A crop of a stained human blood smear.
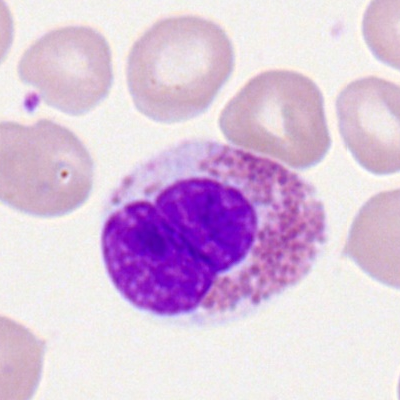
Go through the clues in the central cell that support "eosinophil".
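Looking at the central cell, I see an eosinophil whose nucleus sits toward the left. Its chromatin is dark purple and coarsely clumped.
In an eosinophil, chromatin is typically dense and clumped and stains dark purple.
So that part matches. Then the cytoplasm: many coarse pink-orange granules, packed most tightly on the right side.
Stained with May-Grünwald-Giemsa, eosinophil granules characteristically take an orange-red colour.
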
